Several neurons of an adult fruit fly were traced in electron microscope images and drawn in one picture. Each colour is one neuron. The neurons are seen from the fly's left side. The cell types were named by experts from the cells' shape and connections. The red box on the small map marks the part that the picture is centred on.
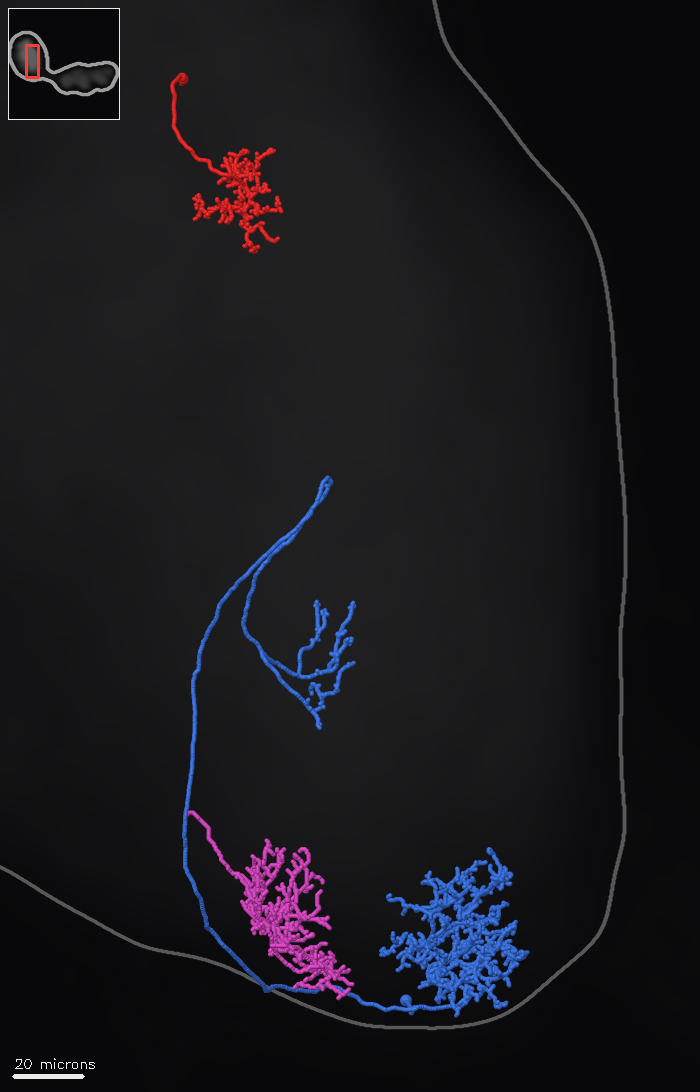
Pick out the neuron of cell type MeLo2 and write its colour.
blue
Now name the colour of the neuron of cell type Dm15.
red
